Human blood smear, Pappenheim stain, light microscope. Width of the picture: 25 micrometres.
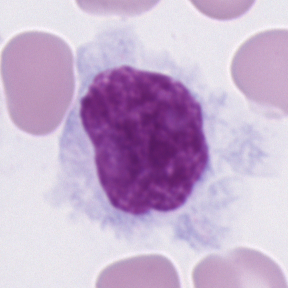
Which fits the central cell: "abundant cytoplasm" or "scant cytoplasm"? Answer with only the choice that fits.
Abundant cytoplasm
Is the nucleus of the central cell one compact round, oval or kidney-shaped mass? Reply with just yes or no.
Yes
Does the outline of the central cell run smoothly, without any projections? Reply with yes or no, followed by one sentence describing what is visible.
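No. The cell border is ragged, with fine hair-like projections of cytoplasm all around it.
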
